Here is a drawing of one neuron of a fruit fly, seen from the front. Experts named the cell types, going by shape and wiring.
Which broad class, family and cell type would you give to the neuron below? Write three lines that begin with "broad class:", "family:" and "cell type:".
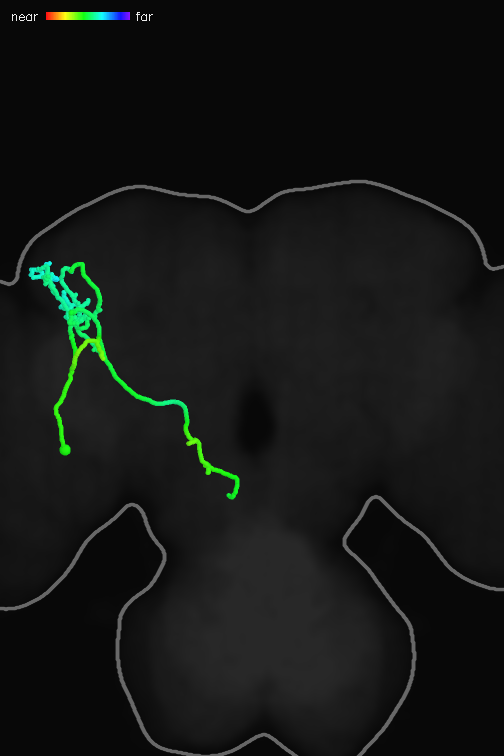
broad class: central-brain intrinsic neuron
family: hemilineage VLPl&p2_lateral
cell type: LHAV1b1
